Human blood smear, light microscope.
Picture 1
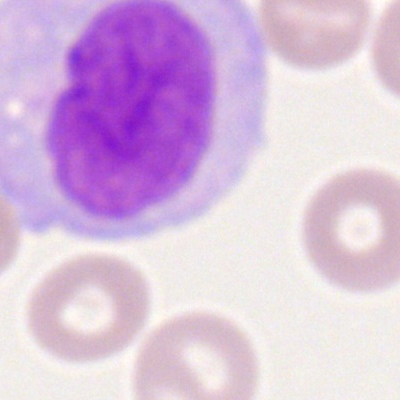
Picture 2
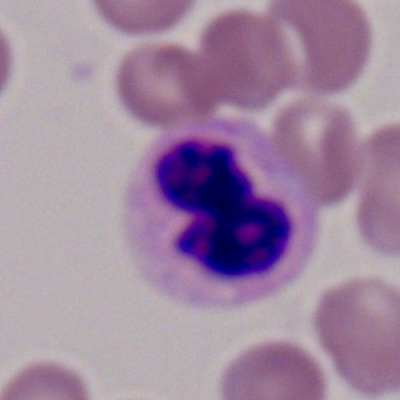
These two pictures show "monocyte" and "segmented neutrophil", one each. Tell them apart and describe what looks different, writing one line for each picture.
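Picture 1: monocyte. A few small clear vacuoles lie in the cytoplasm to the left of the nucleus.
Picture 2: segmented neutrophil. The cytoplasm shows no vacuoles.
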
